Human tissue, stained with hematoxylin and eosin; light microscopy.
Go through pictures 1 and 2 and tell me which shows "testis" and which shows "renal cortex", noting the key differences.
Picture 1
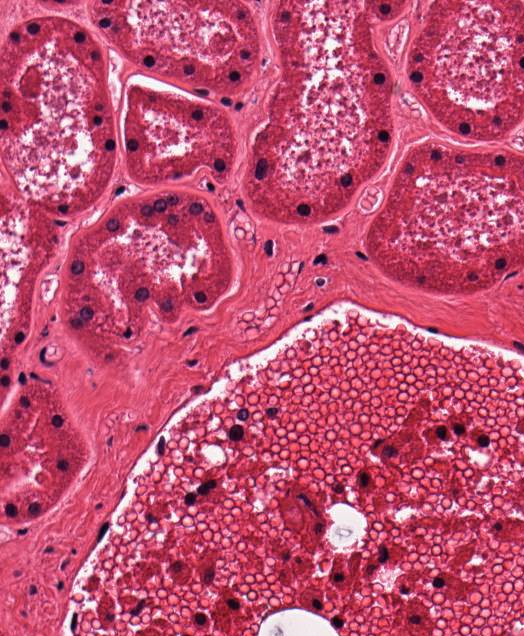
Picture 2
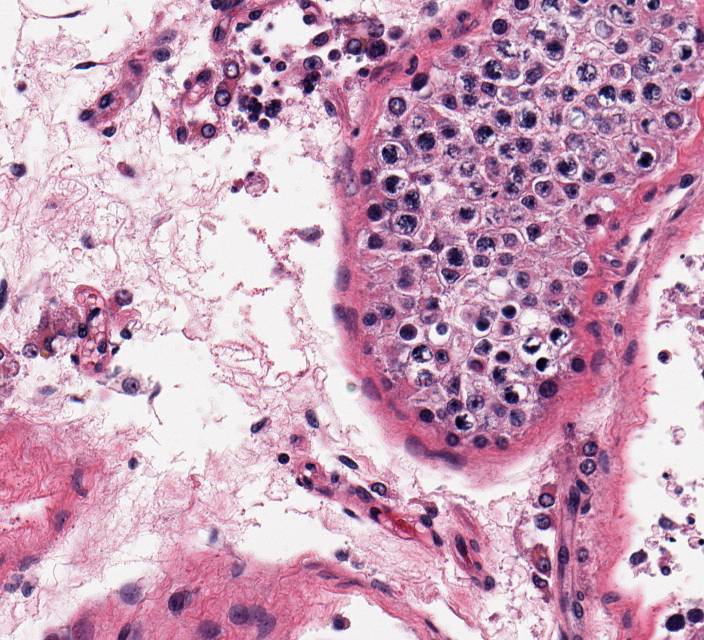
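Picture 1's the renal cortex; picture 2's the testis. In picture 1 the tubules are lined by a single layer of cuboidal to low columnar cells, with round dark nuclei toward the base and abundant, deeply eosinophilic, finely granular cytoplasm. Pink collagenous stroma with scattered spindle-shaped nuclei sits between them. Picture 2 instead has one large rounded tubular profile in the upper right, where many cells show round dark nuclei in clear or pale cytoplasm. Dense pink collagen bands run along its lower left edge.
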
